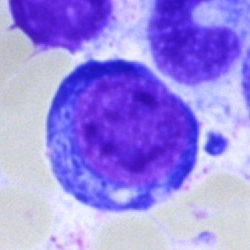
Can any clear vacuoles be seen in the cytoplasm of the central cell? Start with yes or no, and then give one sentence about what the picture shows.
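Yes. A small clear vacuole lies in the cytoplasm near the bottom edge of the cell.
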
